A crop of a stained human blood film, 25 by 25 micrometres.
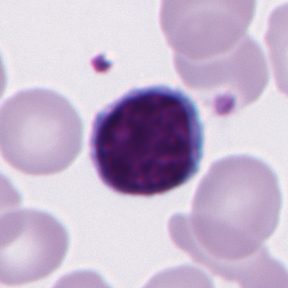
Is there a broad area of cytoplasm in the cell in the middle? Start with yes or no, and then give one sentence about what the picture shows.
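No. Only a very thin rim of cytoplasm is visible around the nucleus.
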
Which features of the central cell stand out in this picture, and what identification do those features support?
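The chromatin is dark purple and coarsely clumped. The nucleus shows no notch, fold or lobes. No vacuoles are visible anywhere in the cell, and its surface carries no hair-like projections. The cell is a typical lymphocyte.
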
